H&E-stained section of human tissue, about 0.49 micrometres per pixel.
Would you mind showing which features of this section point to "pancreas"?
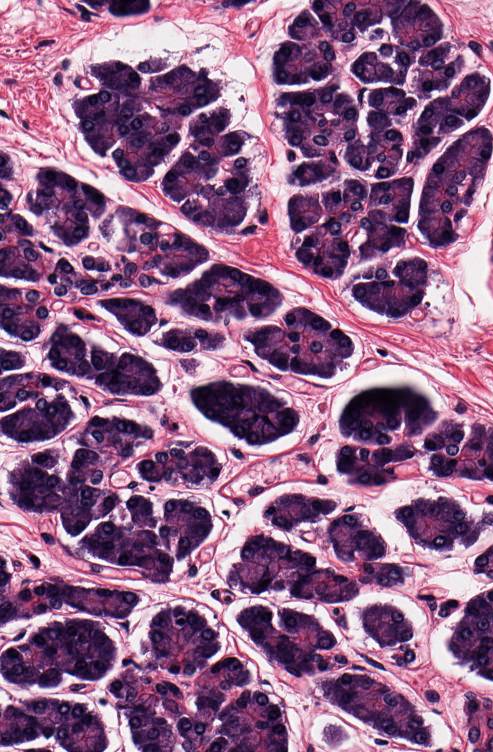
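This is pancreas, so let me see what fits: the acini here are dark and lack conspicuous open lumens.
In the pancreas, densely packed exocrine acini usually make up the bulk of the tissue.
So the dark acini in view go with the name.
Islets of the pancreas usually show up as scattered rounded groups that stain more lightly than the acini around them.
Here, though, I find no pale-staining acini or pale cell clusters among the dark ones, so nothing in view matches an islet. Otherwise, thin wisps of pink collagen lie between individual acini, and there are no fat cells in the field.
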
